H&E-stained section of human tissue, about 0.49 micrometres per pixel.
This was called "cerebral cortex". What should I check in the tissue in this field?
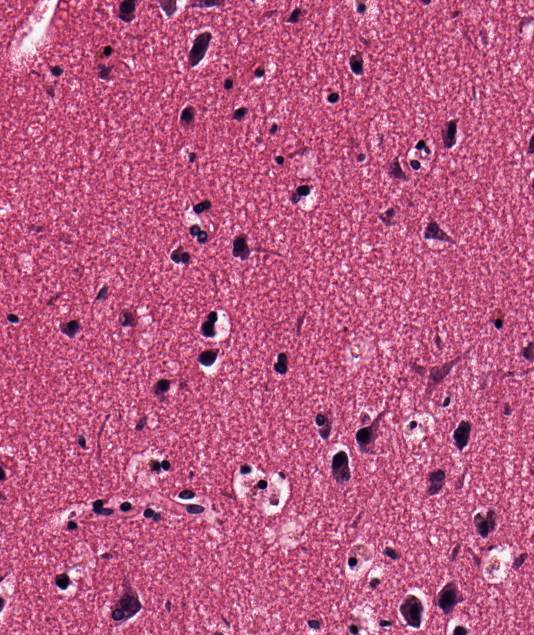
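This is cerebral cortex, and all of the field is finely granular pink neuropil with cells scattered one by one.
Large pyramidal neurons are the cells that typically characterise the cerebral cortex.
Now look at the scattered neurons: their cell bodies are angular and triangular, and some send out a tapering process. Small, round, dark glial nuclei, smaller than the neuronal nuclei, are spread all through the field. Nowhere is there any epithelium, gland or fat.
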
